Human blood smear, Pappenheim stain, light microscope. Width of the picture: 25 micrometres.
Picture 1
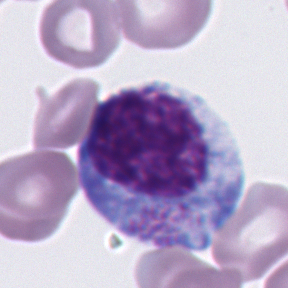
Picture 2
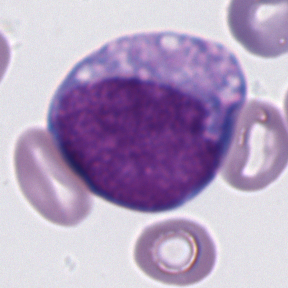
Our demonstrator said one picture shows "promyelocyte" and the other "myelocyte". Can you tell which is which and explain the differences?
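Of the two, picture 1 is the myelocyte and picture 2 the promyelocyte. Both have a smooth outline, round in the myelocyte and roughly round without surface projections in the promyelocyte. In the myelocyte the chromatin is dark purple and coarsely clumped, and no nucleolus can be seen.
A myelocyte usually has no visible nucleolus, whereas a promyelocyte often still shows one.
The myelocyte's cytoplasm contains fine reddish-purple granules scattered throughout and no vacuoles.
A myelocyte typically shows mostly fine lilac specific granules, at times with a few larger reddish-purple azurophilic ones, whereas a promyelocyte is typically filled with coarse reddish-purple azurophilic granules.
In the promyelocyte the nucleus, about 16 by 12 micrometres, lies in the lower part of the cell, and red cells touch the cell on its left and right sides.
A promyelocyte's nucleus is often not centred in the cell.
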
